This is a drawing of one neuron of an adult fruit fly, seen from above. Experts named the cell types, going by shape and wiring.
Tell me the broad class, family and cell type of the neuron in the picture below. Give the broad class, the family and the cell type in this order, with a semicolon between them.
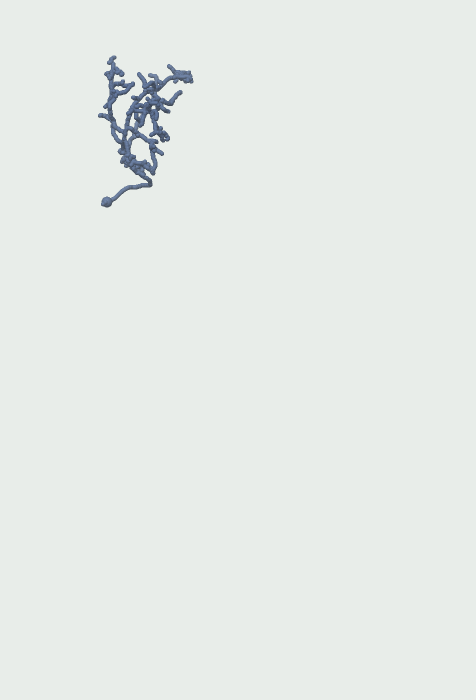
nerve-cord intrinsic neuron; hemilineage 03A; IN03A066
